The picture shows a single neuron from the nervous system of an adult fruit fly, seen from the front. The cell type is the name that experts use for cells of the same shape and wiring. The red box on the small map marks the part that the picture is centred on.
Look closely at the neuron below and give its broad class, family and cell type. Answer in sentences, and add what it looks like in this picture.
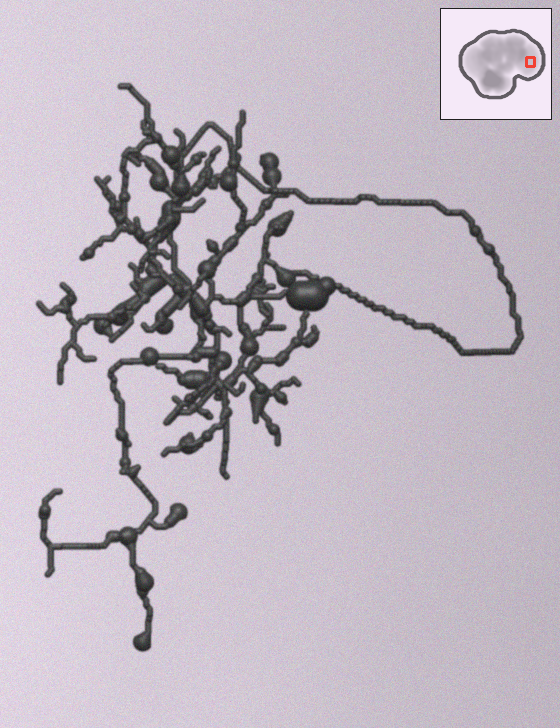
Its broad class is optic-lobe intrinsic neuron. Its family is Cm. Its cell type is Cm6. The cell body is in the middle of the picture. The picture shows dozens of branch ends.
